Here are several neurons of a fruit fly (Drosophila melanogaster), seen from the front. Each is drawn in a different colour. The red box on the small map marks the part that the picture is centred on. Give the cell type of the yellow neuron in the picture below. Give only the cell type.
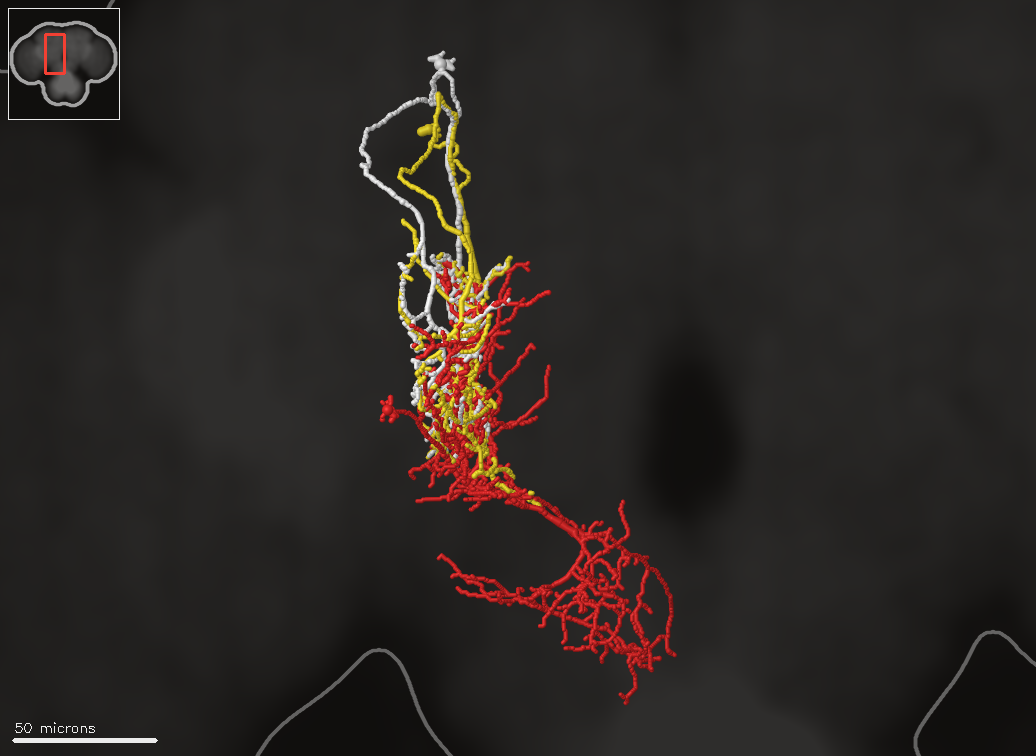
PS291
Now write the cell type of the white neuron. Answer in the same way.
PS292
